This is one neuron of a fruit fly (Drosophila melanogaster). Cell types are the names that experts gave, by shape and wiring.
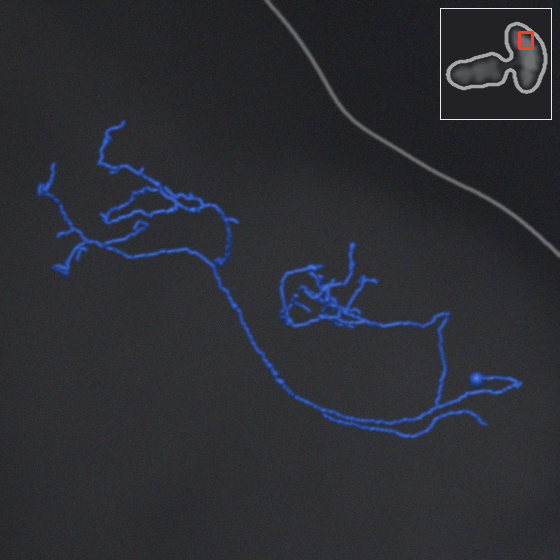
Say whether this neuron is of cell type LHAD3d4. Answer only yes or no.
no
